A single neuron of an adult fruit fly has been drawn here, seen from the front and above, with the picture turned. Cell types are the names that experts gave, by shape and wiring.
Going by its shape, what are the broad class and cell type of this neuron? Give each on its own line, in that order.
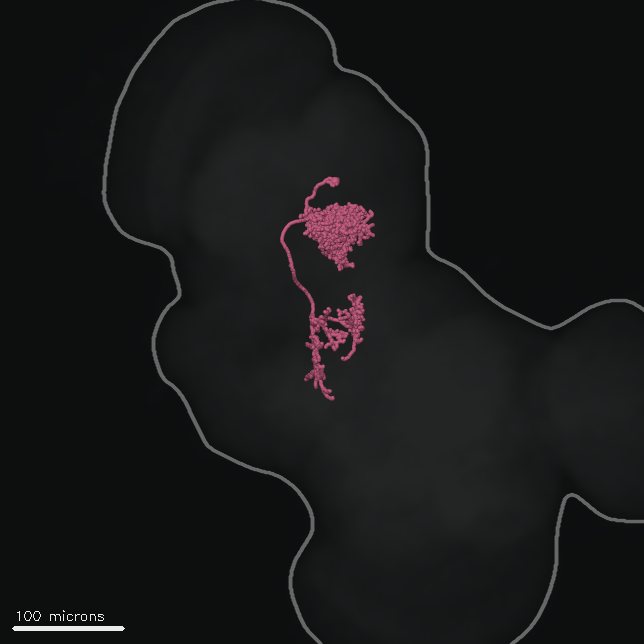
central-brain intrinsic neuron
CRE042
